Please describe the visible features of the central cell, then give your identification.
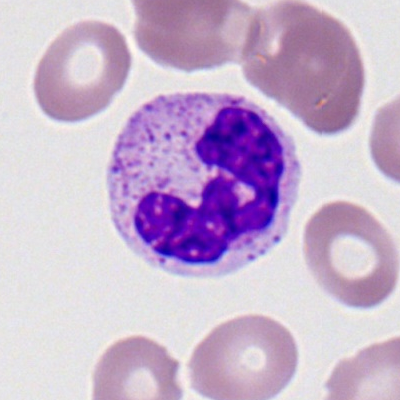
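Outline round and smooth. Chromatin dark purple, clumped. Cytoplasm abundant, pale lilac, with fine purple granules scattered through it. Segmented neutrophil.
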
